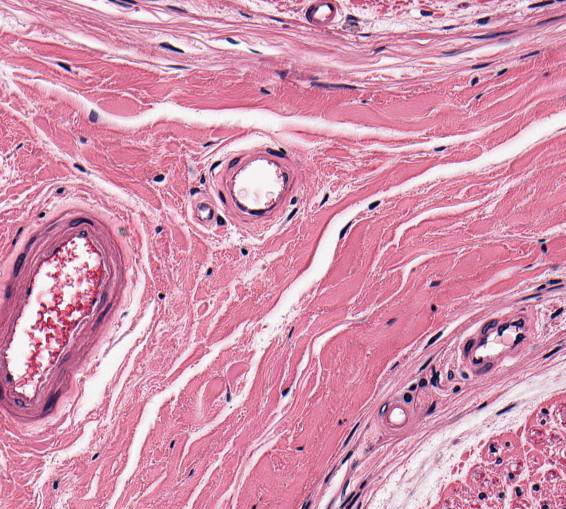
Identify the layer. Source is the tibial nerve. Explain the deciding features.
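That's epineurium. Closely packed, strongly eosinophilic collagen bundles, little ground substance between them.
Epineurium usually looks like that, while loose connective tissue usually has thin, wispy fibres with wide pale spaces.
Sparse, small, dark, elongated fibroblast nuclei lie singly between bundles. Left edge: a thick-walled vessel full of red blood cells. Lower right: small vessels grouped in a more cellular band.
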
